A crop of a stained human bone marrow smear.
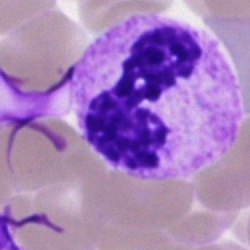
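Segmented neutrophil in the middle of a stained bone marrow smear. Its outline is round and smooth. The chromatin is dark purple and coarsely clumped, and the cytoplasm has no vacuoles.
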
